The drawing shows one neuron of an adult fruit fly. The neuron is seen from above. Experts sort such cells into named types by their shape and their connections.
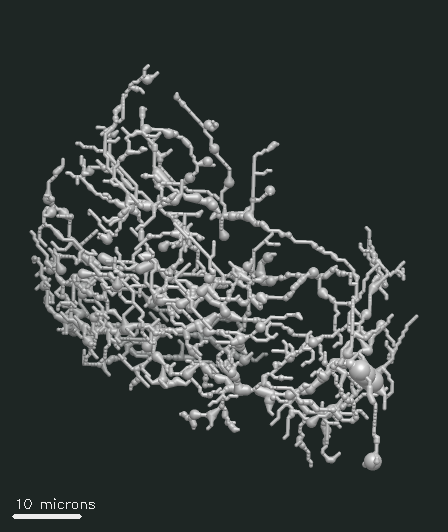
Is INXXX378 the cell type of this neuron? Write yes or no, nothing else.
no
